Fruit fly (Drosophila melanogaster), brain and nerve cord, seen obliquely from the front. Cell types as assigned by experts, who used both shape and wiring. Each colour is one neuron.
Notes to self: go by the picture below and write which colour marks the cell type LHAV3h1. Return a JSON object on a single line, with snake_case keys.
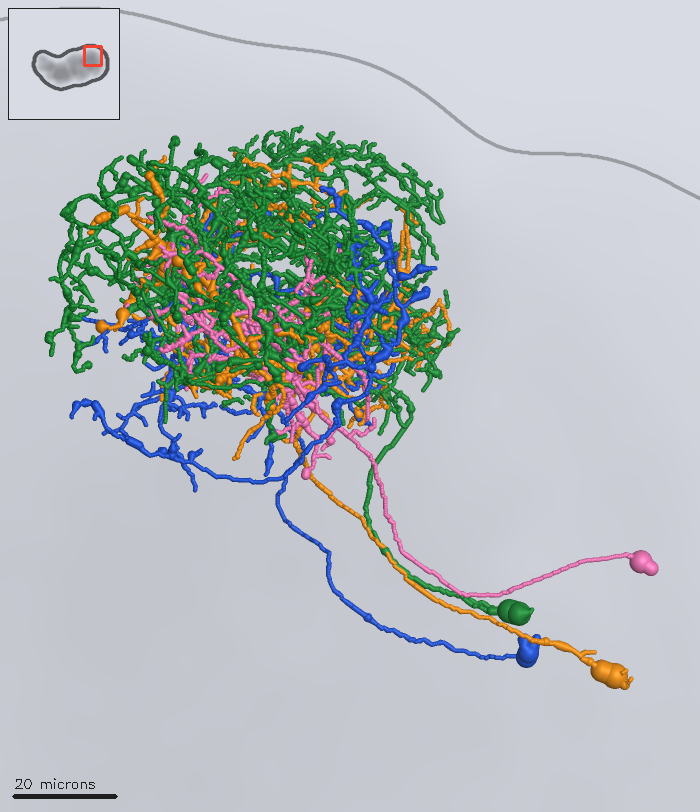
{"colour": "green"}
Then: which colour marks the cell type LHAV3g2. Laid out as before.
{"colour": "blue"}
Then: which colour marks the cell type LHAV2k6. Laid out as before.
{"colour": "orange"}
